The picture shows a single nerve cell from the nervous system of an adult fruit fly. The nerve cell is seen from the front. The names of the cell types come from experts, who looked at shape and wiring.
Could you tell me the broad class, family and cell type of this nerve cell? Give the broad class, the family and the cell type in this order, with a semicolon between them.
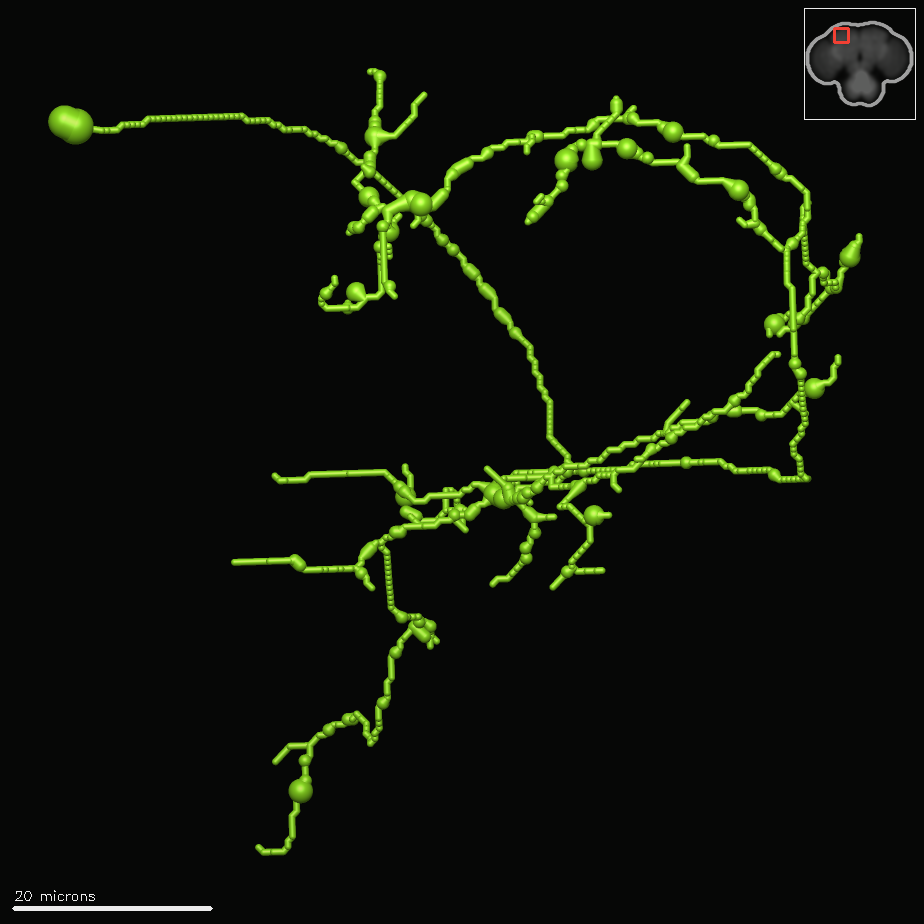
central-brain intrinsic neuron; hemilineage SLPad1_posterior; CB1457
